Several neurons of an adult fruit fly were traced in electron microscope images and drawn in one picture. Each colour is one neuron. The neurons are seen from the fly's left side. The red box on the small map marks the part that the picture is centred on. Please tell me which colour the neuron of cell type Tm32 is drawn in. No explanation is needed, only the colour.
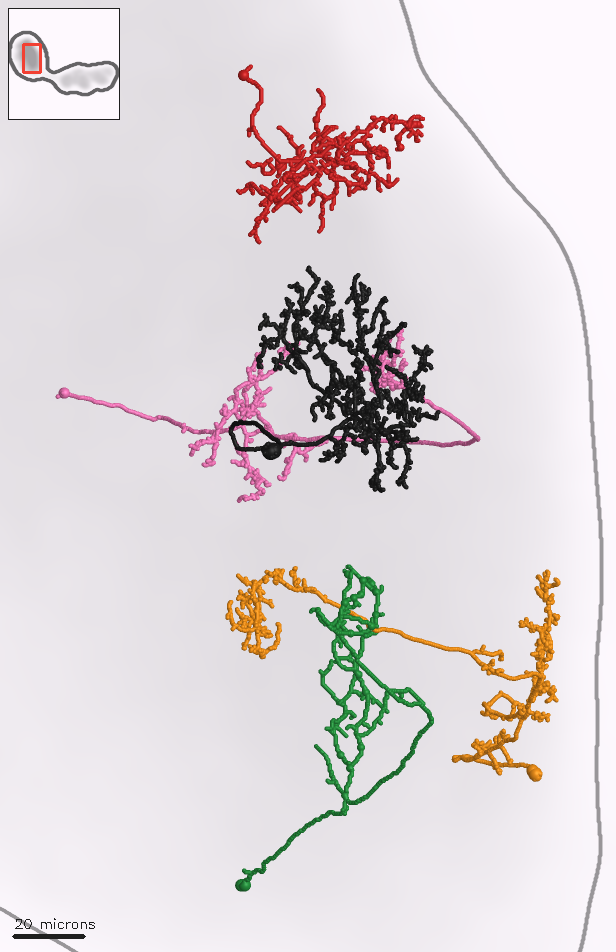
black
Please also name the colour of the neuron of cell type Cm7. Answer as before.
red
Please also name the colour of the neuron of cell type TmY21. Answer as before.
orange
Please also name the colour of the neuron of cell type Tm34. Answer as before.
pink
